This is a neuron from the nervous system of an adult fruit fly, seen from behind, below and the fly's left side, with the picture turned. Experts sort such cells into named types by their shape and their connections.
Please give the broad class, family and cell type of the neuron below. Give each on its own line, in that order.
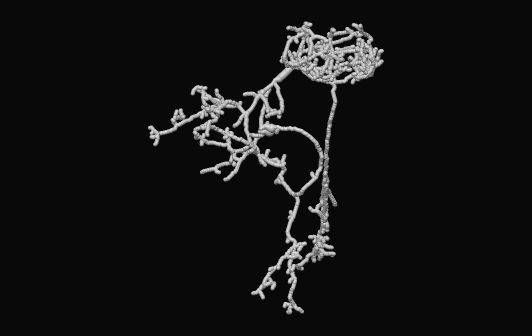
central-brain intrinsic neuron
hemilineage VPNp&v1_posterior
MB-C1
